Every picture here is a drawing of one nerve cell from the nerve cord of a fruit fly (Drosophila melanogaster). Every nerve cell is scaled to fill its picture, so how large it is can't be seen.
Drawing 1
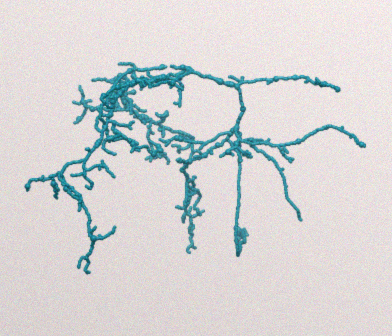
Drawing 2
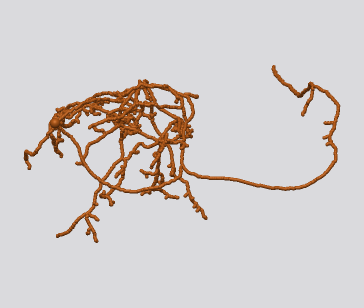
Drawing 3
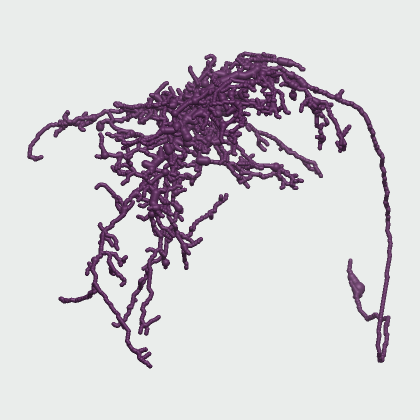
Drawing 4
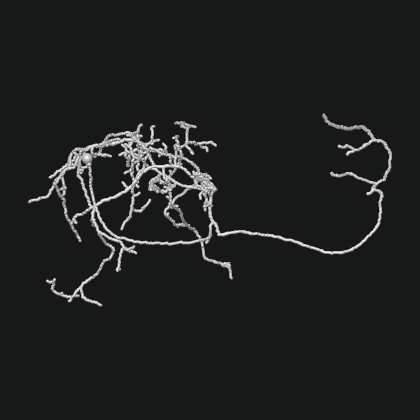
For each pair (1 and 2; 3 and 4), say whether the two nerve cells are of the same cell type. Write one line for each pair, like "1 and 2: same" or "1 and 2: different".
1 and 2: different
3 and 4: different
